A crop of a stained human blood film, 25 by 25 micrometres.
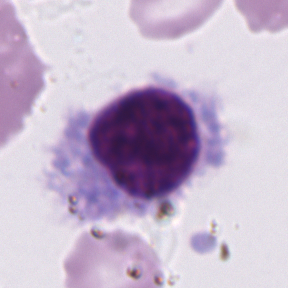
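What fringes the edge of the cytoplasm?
Fine hair-like projections.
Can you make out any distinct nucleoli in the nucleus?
No, none can be seen.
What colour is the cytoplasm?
Pale blue, and it holds no coarse coloured granules.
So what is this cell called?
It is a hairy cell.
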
